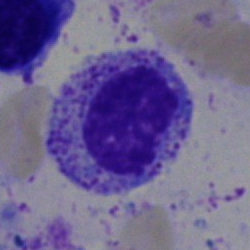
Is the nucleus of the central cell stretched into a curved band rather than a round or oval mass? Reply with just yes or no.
No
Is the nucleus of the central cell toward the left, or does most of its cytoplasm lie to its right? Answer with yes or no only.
No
